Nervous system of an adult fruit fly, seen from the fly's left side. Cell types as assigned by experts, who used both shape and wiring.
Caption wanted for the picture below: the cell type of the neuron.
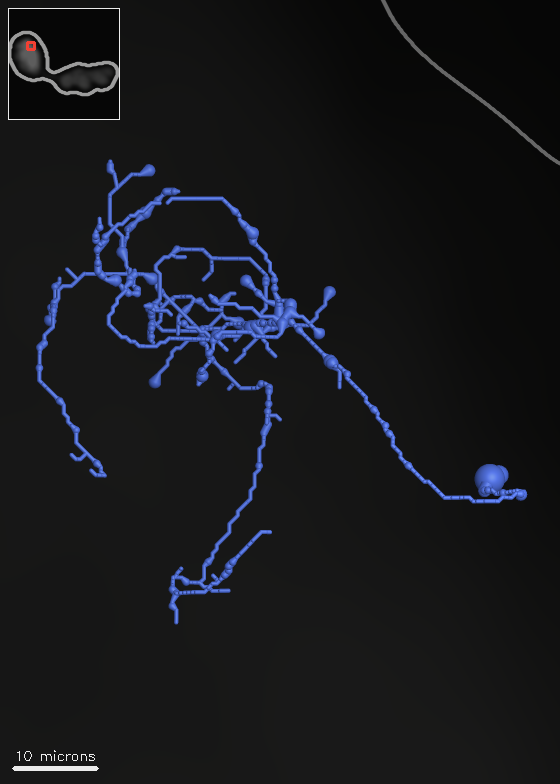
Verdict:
CB2064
